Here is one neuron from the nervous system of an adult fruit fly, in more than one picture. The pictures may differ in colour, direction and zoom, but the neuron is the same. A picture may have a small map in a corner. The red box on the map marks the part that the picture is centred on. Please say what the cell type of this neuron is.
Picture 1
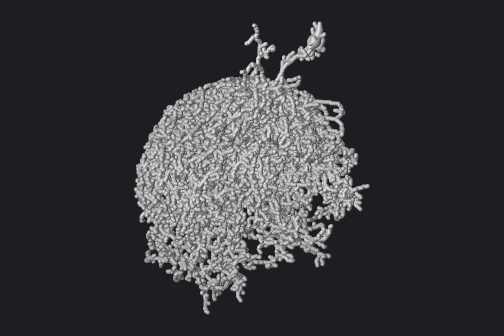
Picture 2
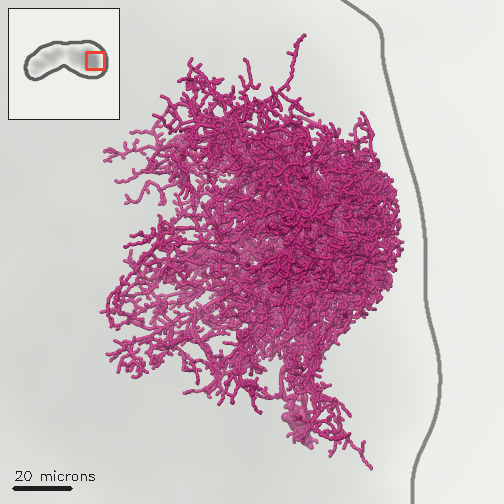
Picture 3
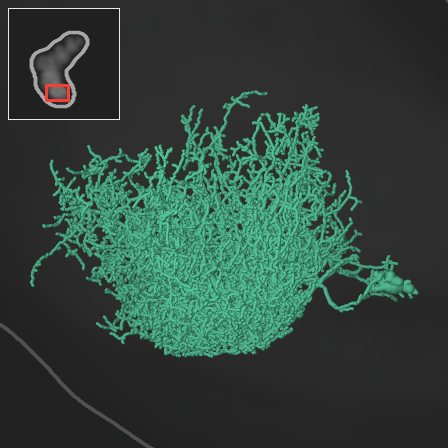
AVLP001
